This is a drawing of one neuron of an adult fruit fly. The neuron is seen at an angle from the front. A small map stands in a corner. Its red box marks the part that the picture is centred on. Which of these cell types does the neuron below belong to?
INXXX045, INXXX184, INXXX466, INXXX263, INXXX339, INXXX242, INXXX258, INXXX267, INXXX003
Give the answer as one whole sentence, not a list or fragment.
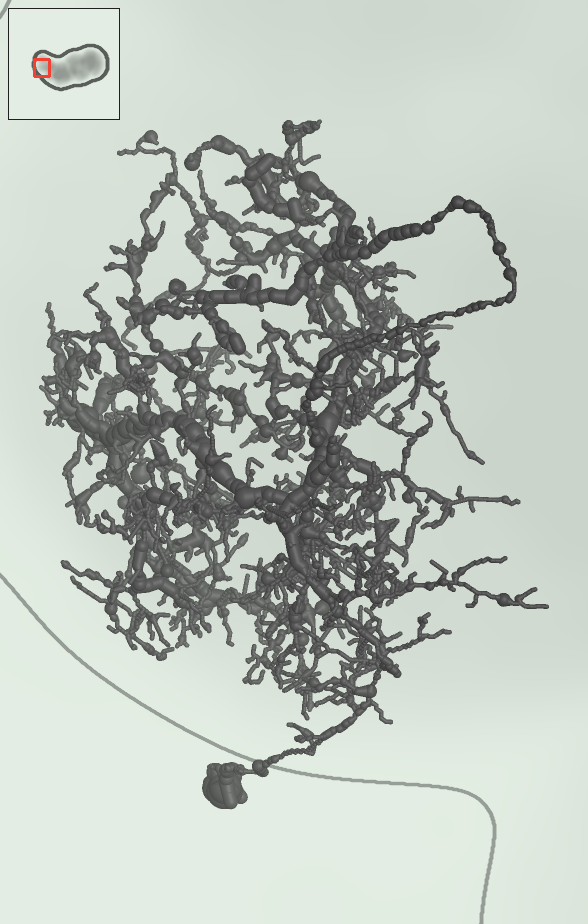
Typed by cell type, the neuron is INXXX466.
